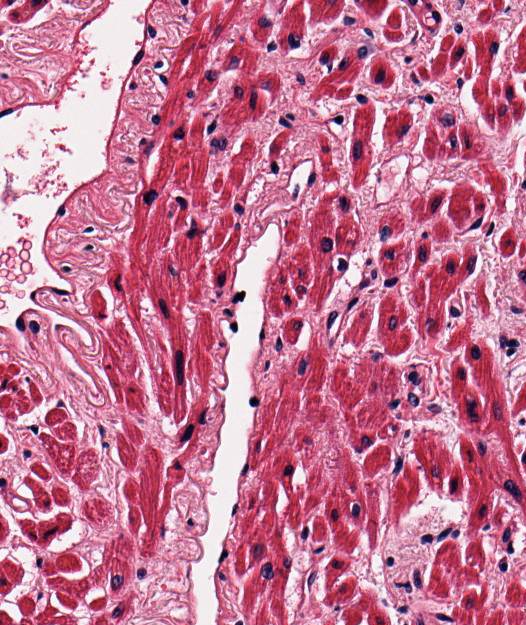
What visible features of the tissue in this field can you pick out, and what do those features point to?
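Each muscle fibre has one oval, dark, central nucleus. Left of centre the fibres run lengthwise from upper right toward lower left; in the lower left corner they're cut across, giving rounded profiles. A small cluster of red blood cells sits in the empty space at the left edge, halfway down. It's atrial appendage of the heart.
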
